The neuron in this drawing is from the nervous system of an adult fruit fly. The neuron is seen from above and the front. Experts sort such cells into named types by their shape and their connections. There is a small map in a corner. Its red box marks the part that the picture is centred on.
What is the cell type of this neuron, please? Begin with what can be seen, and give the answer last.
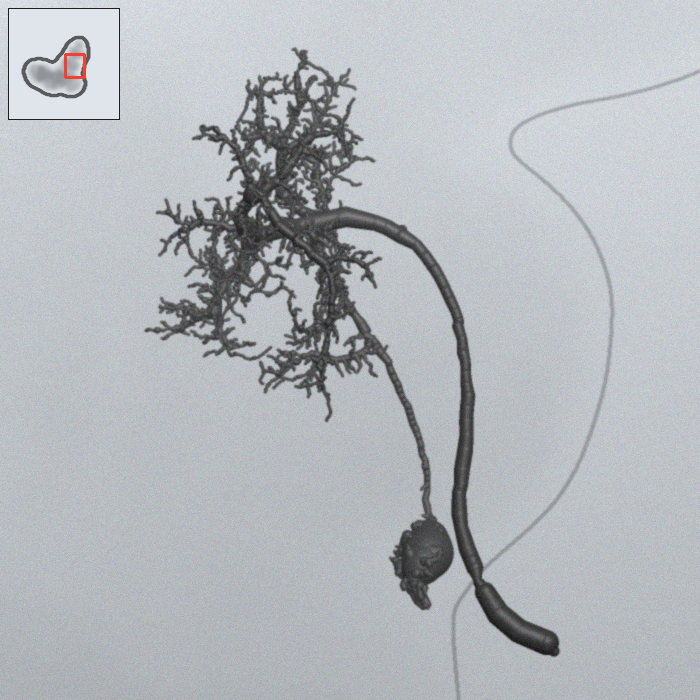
More than a hundred branch ends can be seen. In this view it is taller than it is wide. Its broad class is motor neuron of the nerve cord. The cell type is i1 MN.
